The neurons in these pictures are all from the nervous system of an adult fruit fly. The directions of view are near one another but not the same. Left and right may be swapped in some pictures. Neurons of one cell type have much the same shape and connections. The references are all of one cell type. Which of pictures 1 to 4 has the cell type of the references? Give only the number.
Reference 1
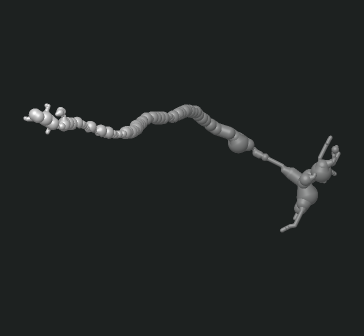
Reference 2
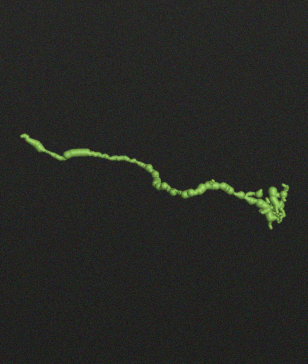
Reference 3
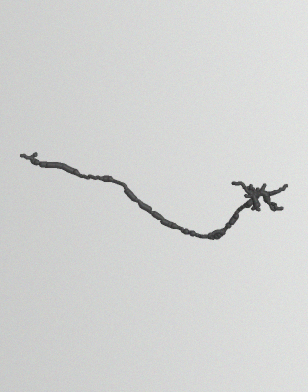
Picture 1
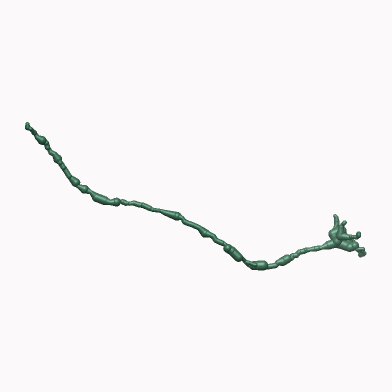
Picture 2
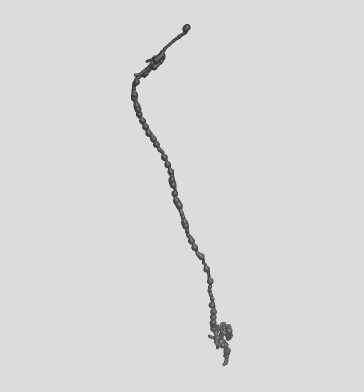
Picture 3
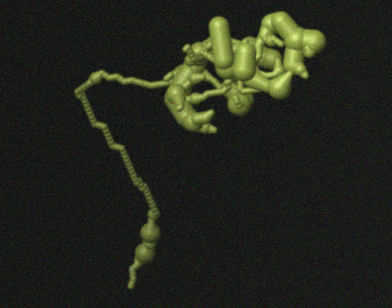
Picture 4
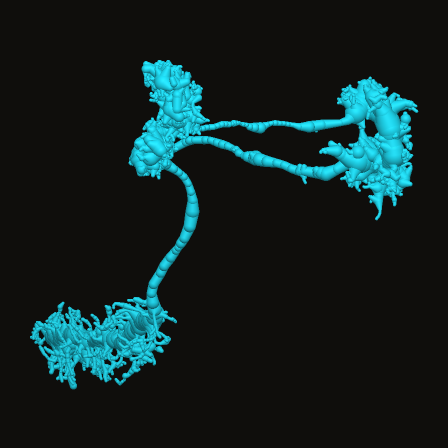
1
